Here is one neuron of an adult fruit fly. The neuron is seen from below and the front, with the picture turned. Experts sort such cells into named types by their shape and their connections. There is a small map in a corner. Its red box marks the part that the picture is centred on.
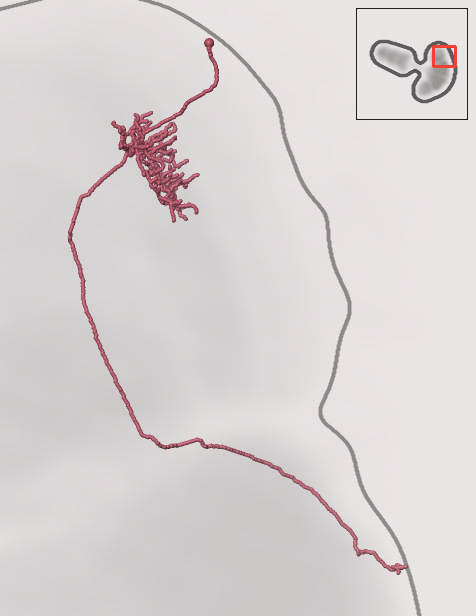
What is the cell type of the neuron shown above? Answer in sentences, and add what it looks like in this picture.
It is of cell type MeTu3c. Its broad class is visual projection neuron. It lies in the brain. Its cell body lies at the top of the picture.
